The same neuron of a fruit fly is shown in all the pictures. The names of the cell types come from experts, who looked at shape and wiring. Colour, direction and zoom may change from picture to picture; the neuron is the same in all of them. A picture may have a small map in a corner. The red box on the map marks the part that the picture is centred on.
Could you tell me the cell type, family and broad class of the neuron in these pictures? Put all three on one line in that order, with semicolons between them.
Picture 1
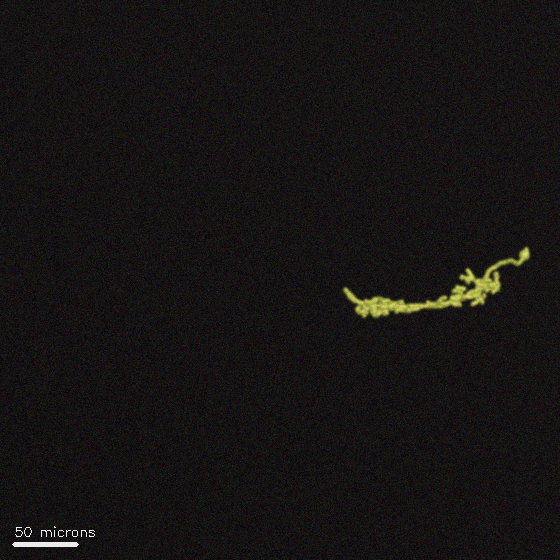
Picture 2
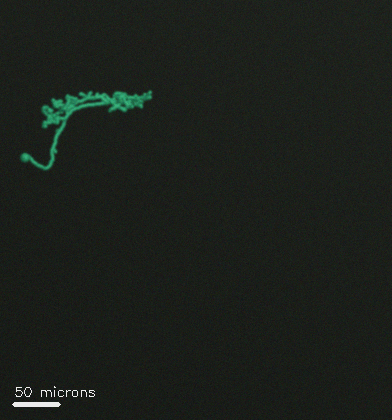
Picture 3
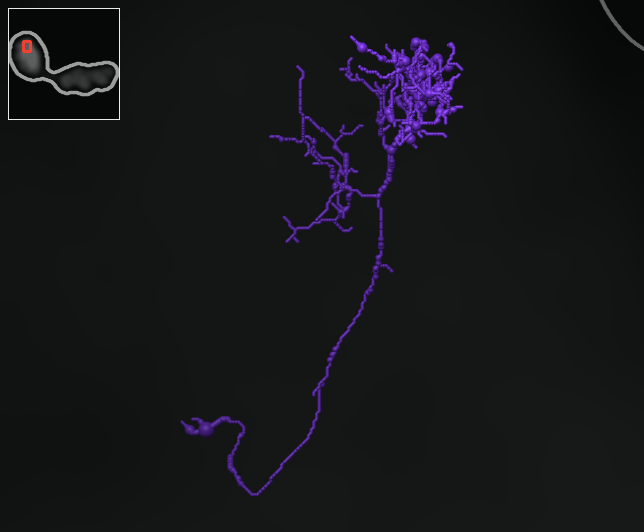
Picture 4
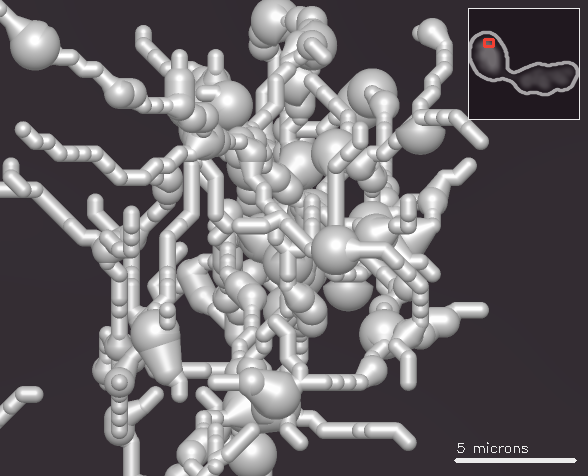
CB4151; hemilineage SLPal5; central-brain intrinsic neuron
